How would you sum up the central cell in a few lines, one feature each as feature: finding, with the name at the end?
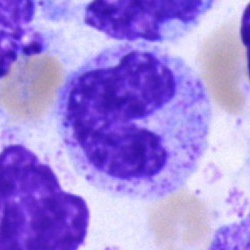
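Cell outline: smooth and roughly round.
Nucleus: deeply indented on its right side, kidney-shaped.
Cytoplasm: pale lilac-blue moderate rim, widest on the right where the nucleus is notched.
Granules: fine, pinkish-purple, scattered through the cytoplasm.
Cell type: band neutrophil.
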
